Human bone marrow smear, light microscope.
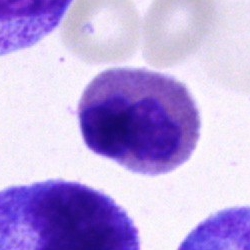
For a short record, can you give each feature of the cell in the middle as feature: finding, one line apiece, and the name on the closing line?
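Outline: round to slightly oval, smooth edge
Nucleus: over toward the lower left
Chromatin: dense, stained dark
Nucleolus: none to be seen
Name: eosinophil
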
